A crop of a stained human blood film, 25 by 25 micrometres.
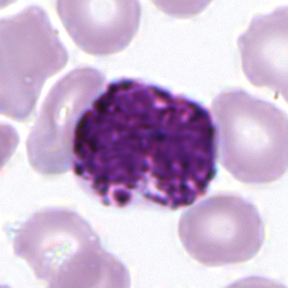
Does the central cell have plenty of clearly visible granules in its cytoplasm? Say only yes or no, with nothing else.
Yes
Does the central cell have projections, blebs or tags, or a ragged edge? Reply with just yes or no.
Yes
